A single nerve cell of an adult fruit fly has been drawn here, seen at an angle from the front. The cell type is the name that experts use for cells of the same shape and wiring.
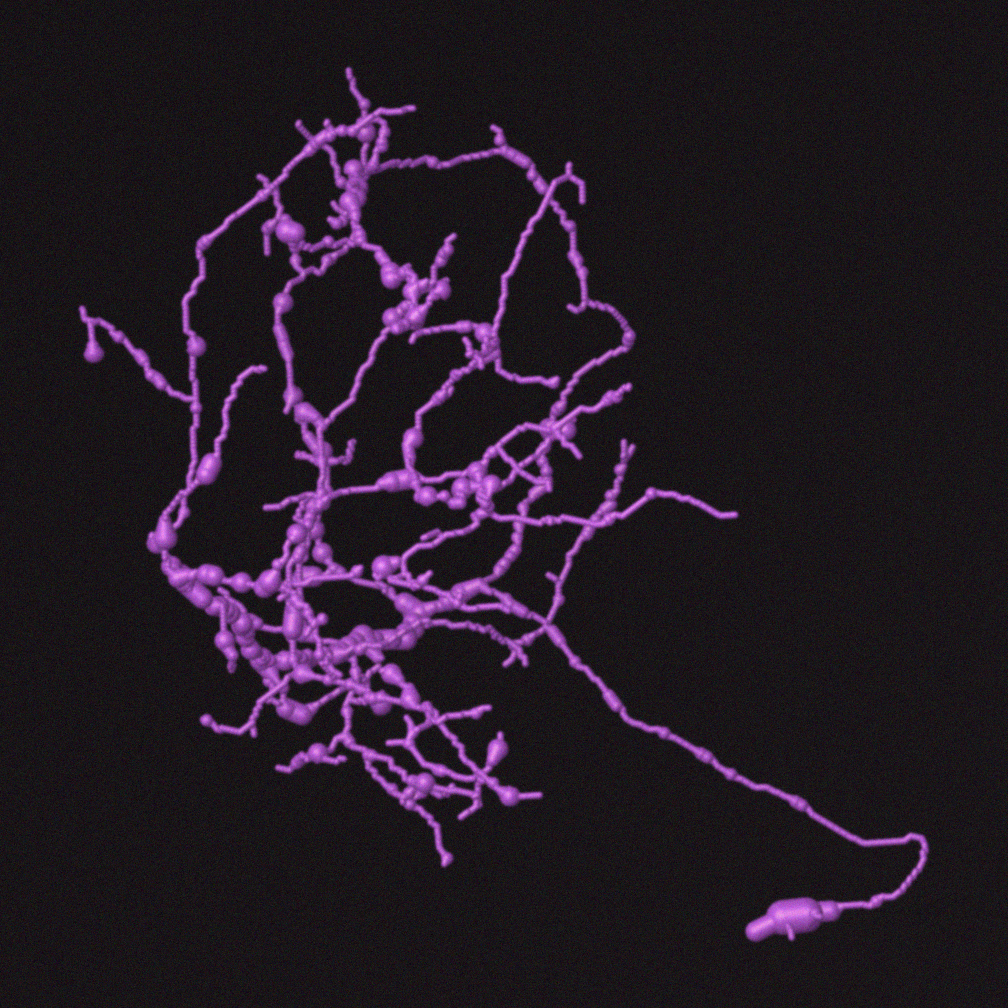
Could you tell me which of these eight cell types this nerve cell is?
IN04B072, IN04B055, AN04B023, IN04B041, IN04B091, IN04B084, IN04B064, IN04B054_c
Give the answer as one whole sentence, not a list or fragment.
The cell type held by this nerve cell is IN04B091.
